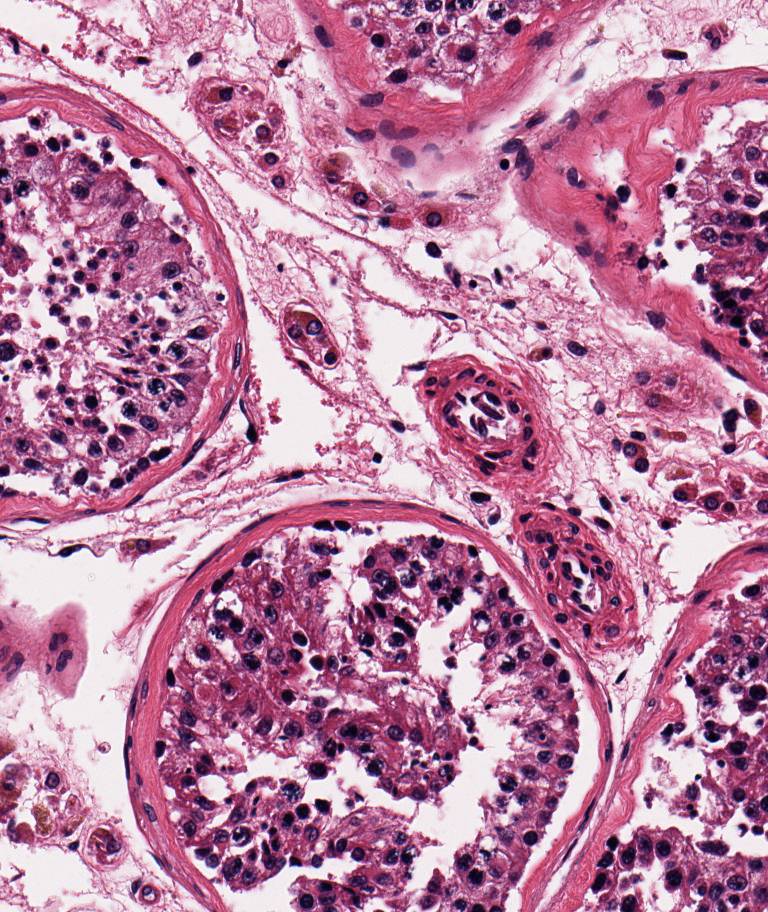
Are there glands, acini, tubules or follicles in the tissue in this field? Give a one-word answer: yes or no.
Yes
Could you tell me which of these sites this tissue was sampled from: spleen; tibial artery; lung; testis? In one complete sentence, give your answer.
Taken from the testis, this tissue forms the section.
